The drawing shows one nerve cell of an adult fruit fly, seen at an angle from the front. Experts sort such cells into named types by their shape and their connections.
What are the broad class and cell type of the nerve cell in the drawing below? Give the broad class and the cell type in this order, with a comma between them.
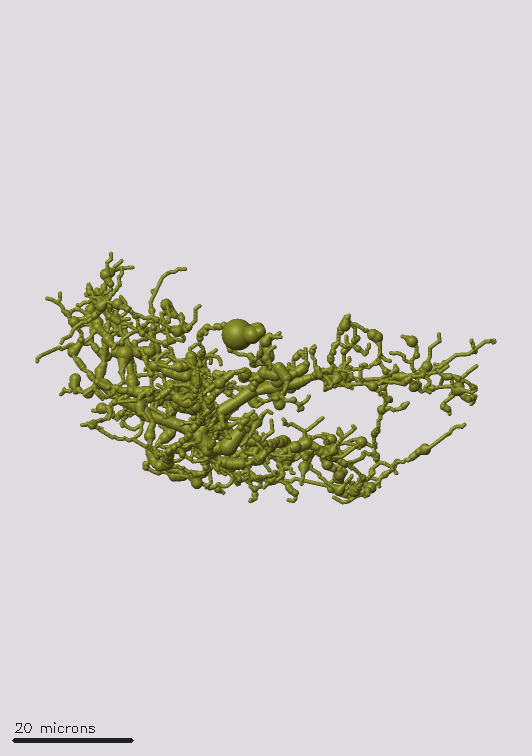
central-brain intrinsic neuron, GNG462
